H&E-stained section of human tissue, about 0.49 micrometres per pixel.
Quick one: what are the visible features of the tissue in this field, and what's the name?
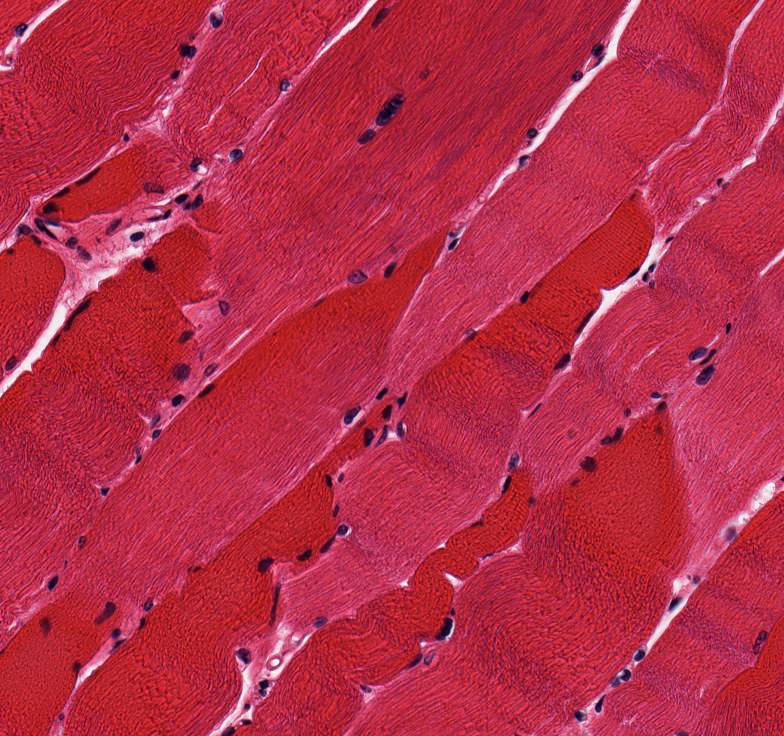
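Notice the fine cross-striations in these fibres, which lie parallel without branching. Their nuclei are small, dark and elongated, at the fibre edges rather than centres. Only thin strands of pale pink connective tissue, with scattered small nuclei, lie between fibres. This is skeletal muscle.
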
